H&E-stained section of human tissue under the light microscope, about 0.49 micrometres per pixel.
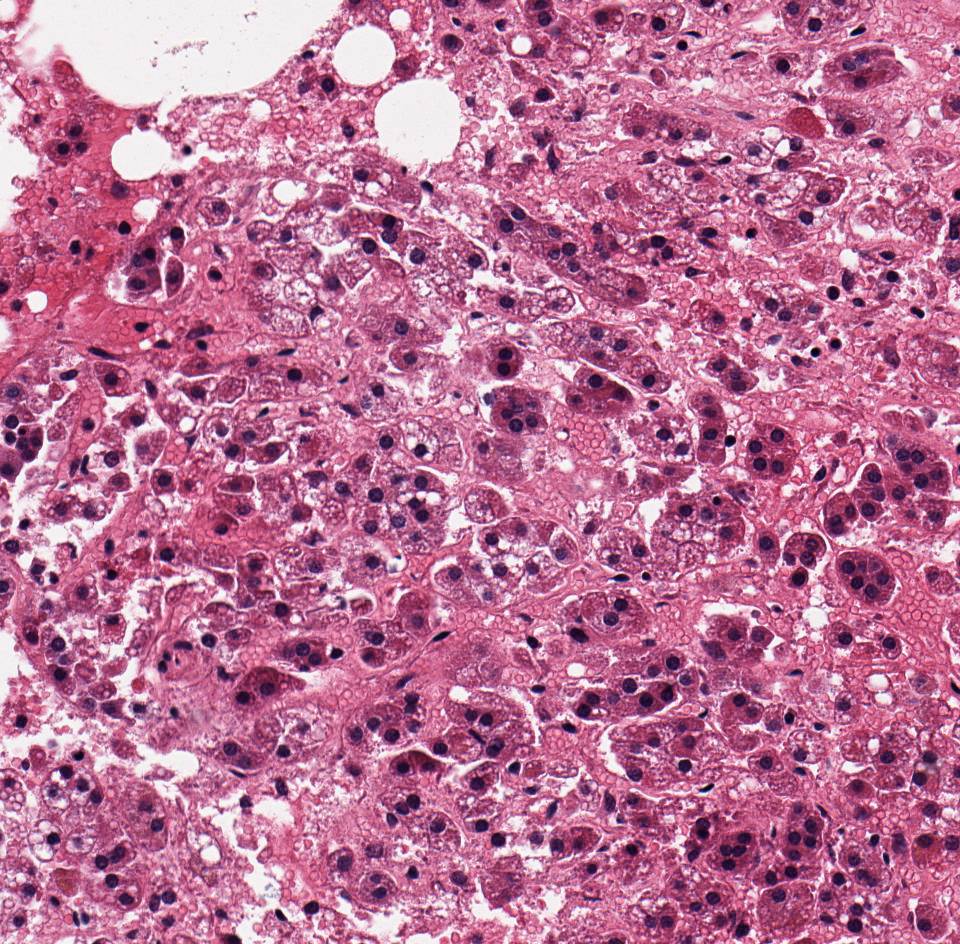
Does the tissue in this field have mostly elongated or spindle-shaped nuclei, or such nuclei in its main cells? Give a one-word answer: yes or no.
No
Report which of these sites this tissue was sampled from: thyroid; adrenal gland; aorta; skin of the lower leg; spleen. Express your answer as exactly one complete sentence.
Tissue from the adrenal gland was used for this section.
